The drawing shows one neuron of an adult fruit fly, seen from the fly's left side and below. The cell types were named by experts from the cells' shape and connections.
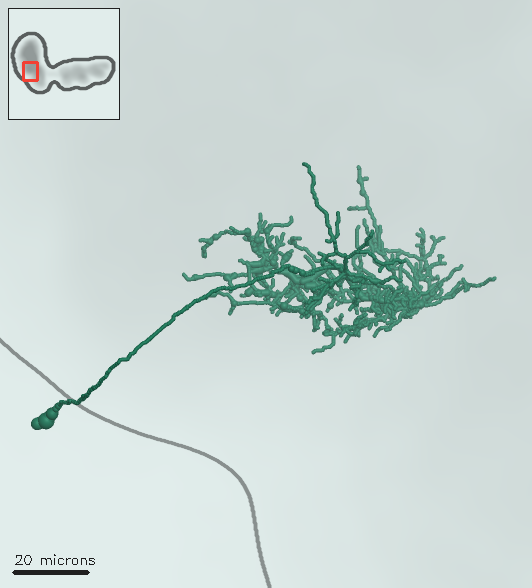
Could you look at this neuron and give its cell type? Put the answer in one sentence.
The cell type is WED206.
